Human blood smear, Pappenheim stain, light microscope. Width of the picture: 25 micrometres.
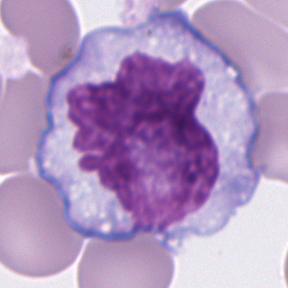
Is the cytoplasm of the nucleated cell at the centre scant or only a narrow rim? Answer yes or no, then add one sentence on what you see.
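No. The cytoplasm is plentiful and pale greyish-blue.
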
